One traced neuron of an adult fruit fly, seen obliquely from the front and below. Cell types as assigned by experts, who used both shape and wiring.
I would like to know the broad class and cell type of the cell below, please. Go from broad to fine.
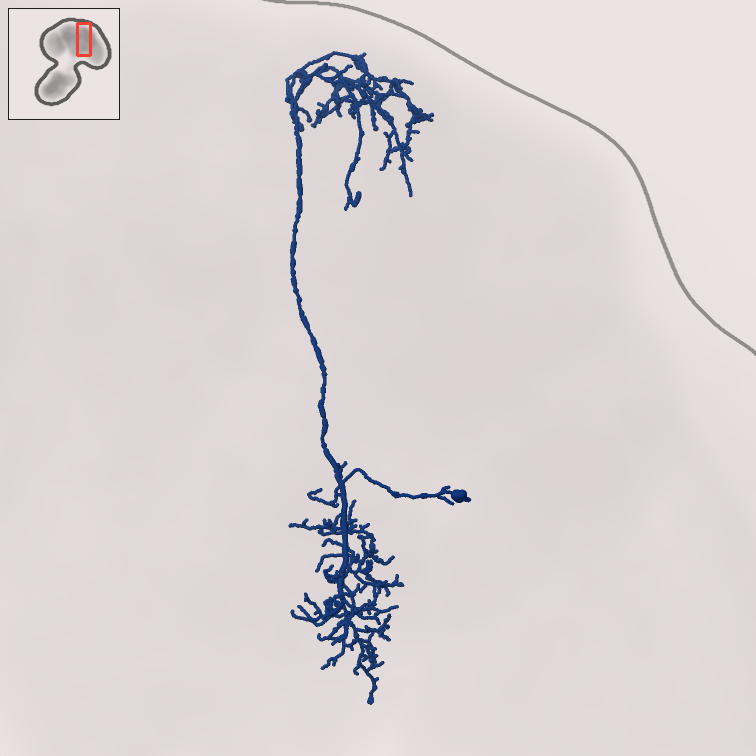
central-brain intrinsic neuron; GNG291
